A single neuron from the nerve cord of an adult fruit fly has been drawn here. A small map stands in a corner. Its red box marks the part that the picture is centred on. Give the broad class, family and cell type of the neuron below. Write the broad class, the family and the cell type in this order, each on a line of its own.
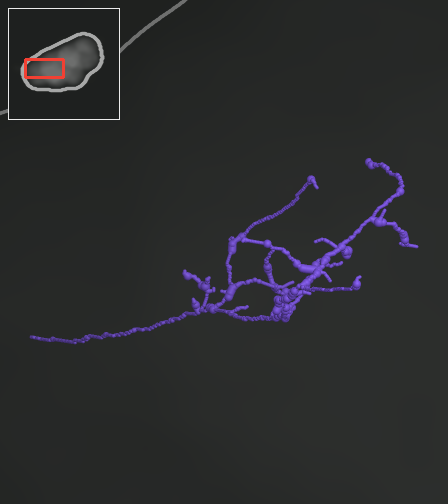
descending neuron
hemilineage SMPpv2_dorsal
DNp23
